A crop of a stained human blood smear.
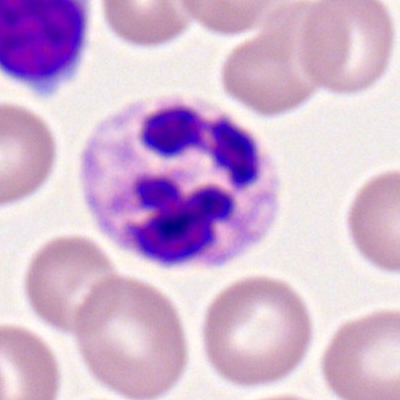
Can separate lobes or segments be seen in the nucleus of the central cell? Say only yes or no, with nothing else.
Yes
